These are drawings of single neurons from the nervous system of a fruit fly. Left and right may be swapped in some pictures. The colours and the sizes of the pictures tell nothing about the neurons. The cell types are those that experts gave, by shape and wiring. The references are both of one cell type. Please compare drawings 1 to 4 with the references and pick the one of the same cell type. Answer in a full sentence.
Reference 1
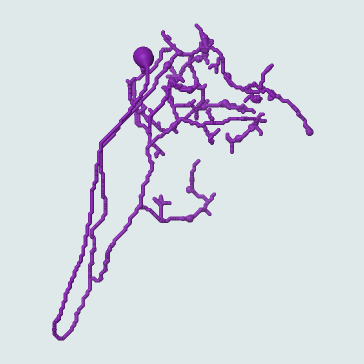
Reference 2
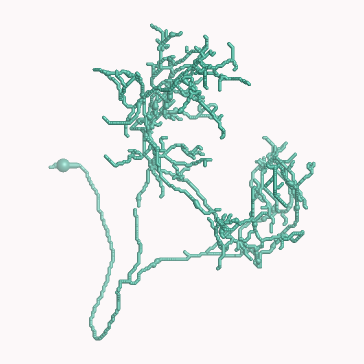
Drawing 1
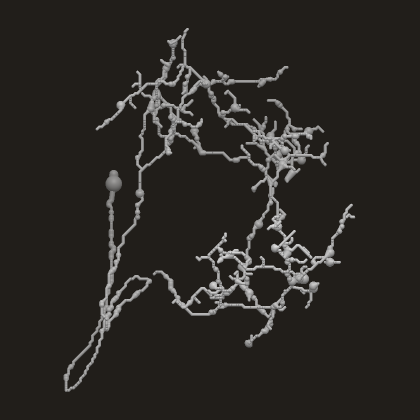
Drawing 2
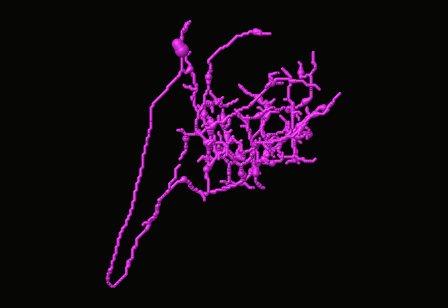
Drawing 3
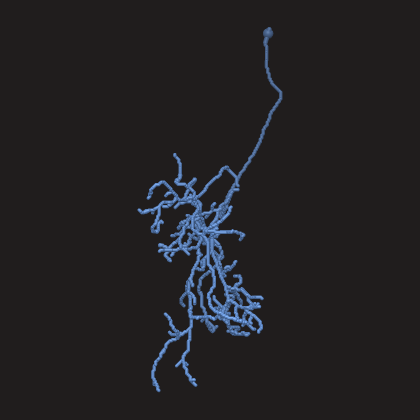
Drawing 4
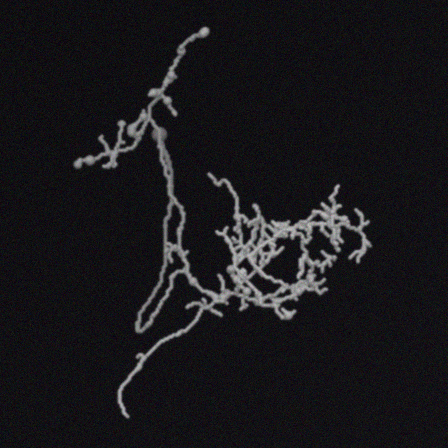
Drawing 1 shows a neuron of the same cell type.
